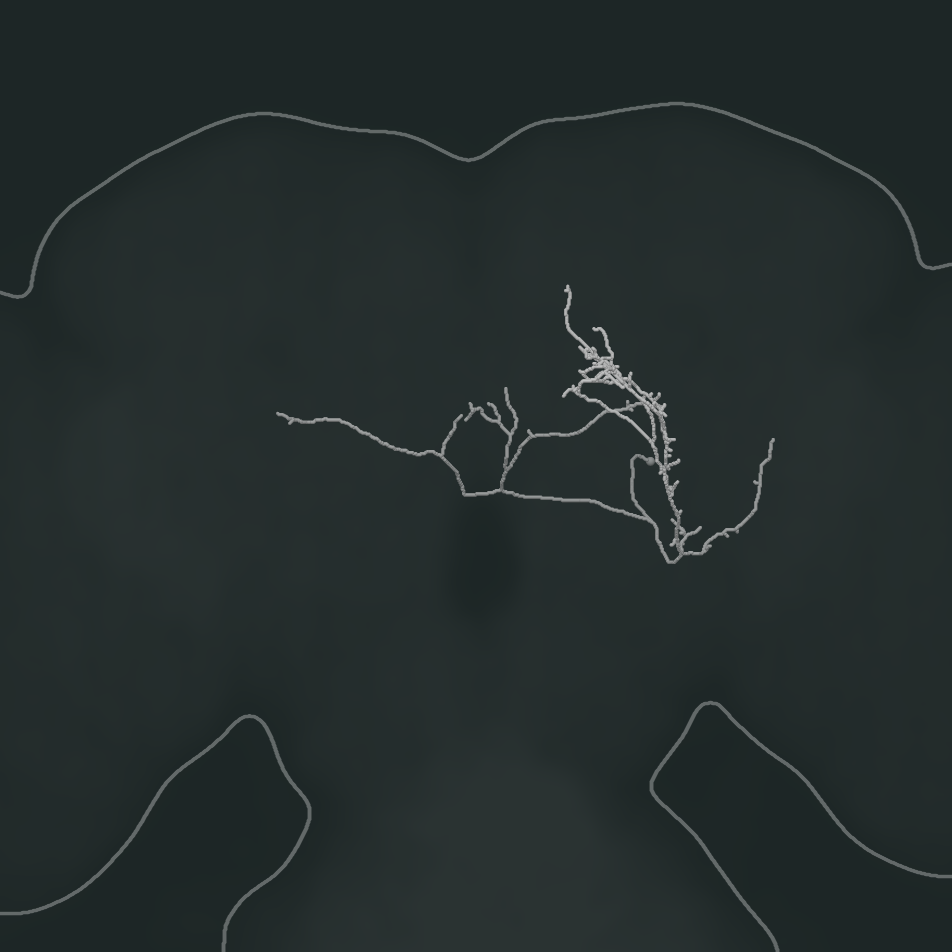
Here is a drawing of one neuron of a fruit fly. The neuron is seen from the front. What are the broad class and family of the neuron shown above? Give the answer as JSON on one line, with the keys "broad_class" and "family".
{"broad_class": "central-brain intrinsic neuron", "family": "hemilineage DM6_ventral"}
